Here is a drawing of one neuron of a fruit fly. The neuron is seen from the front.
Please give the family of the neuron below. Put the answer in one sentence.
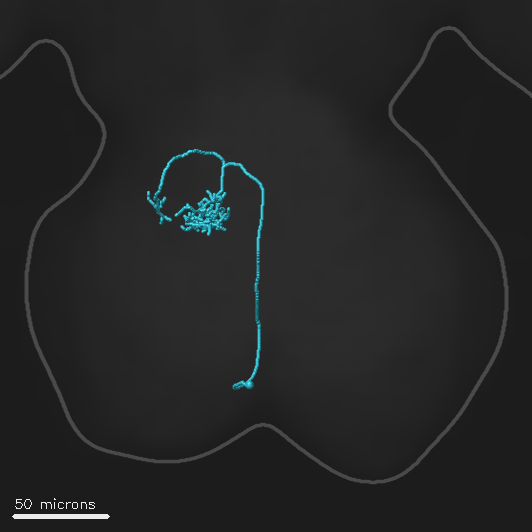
The family is hemilineage 02A.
